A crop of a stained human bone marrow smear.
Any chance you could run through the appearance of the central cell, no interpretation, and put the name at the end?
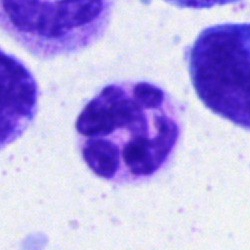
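Starting at the edge, I see a round, smooth outline. Inside, the chromatin looks dense and dark purple. Scanning the cytoplasm, I find no vacuoles. This is a segmented neutrophil.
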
